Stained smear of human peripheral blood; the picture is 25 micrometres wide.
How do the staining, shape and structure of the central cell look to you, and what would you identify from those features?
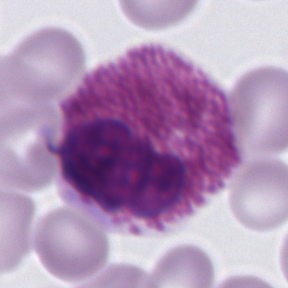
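Coarse, round, pinkish-red granules are packed closely together and fill the cytoplasm. They give the roughly round outline a slightly bumpy edge. The cell is about 17 micrometres across, and its chromatin is dense and dark purple with coarse clumping. So it's an eosinophil.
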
